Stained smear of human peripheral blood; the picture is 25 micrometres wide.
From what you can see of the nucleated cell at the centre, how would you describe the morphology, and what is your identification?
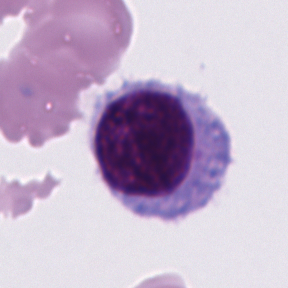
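Checking the margin first, short fine projections fringe most of the cell's edge. Next, the chromatin is dense, dark purple and somewhat clumped. As for a nucleolus, no distinct one can be seen in the nucleus. Last, the cytoplasm contains no coarse granules. The cell is a hairy cell.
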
